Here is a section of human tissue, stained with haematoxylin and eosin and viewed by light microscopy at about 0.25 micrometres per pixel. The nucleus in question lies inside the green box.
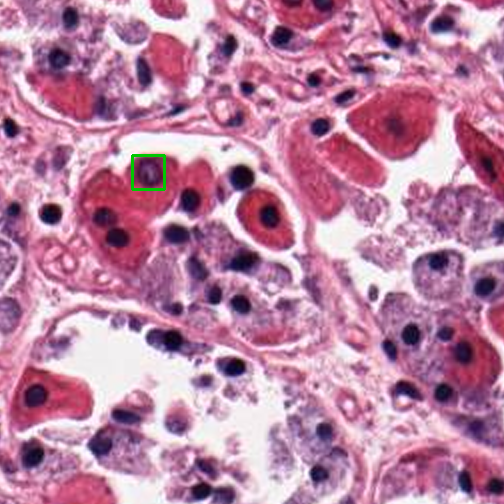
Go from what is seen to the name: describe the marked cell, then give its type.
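The nucleus is a lighter purple with visible inner texture, not as solidly dark as the nuclei of the red cells just below it. The cytoplasm is deep pink-red and fairly plentiful, surrounding the nucleus on all sides. The cell sits at the top edge of a tight cluster of similar red cells, with its upper border facing a clear white space. This is a parietal cell.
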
